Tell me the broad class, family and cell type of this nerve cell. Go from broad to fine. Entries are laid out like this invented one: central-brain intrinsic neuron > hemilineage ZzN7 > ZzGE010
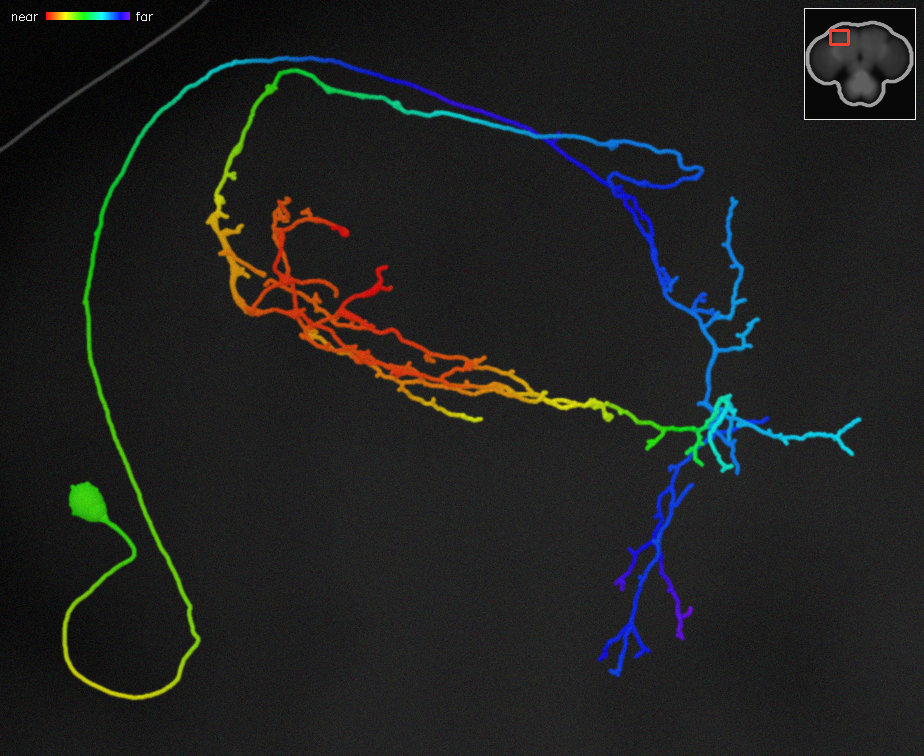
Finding: central-brain intrinsic neuron > hemilineage SLPav2 > SLP082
